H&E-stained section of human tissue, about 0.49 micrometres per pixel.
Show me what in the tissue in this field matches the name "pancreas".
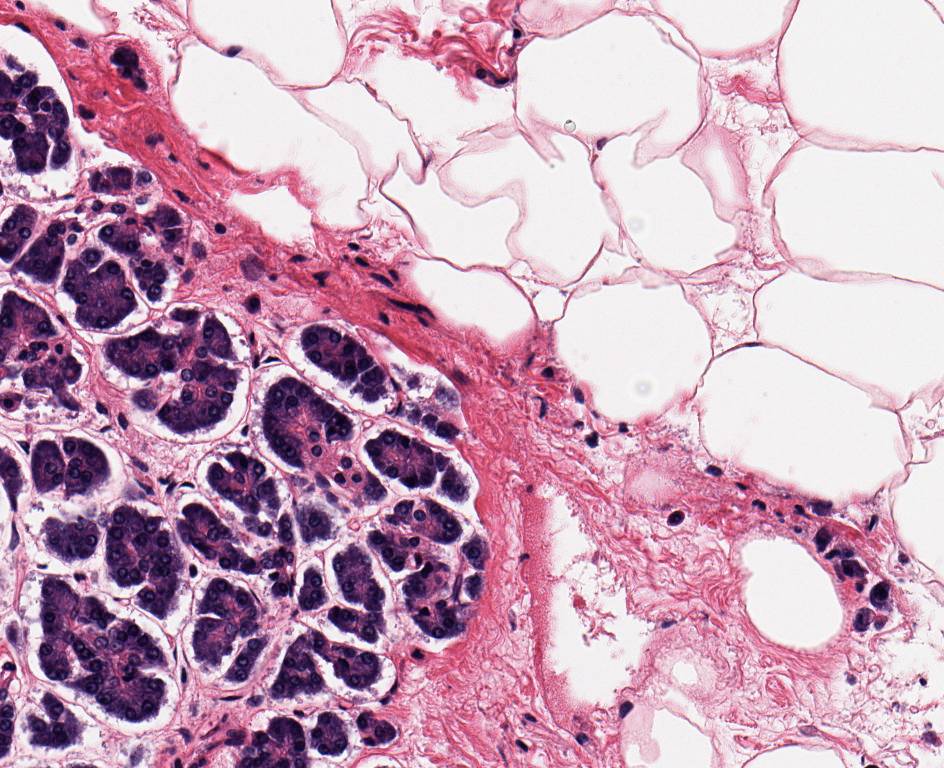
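What fits pancreas is the lobule of closely packed glandular acini filling the left part of the field.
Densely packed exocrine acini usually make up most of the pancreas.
The acini here are small rounded clusters of cells with deeply purple, basophilic cytoplasm and round, dark nuclei. Fat sits in the upper right, and a connective tissue band carries mostly elongated, dark nuclei.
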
